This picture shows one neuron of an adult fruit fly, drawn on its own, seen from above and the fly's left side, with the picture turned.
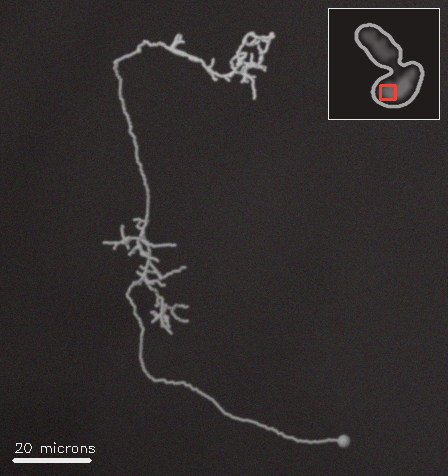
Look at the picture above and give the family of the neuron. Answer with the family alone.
Tm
